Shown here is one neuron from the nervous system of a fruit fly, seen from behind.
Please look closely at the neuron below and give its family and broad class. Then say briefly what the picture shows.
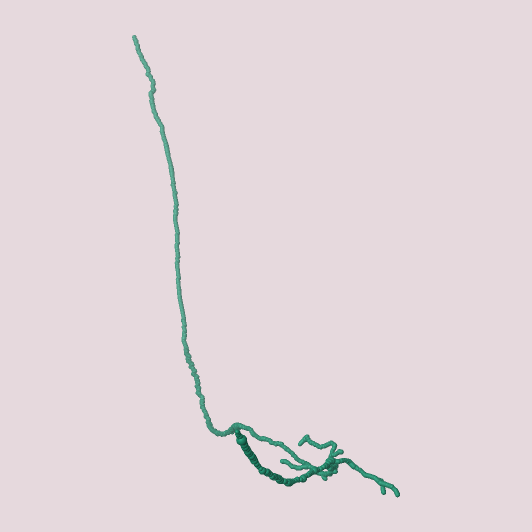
Its family is called class mechanosensory proprioceptive. Its broad class is sensory neuron ascending to the brain. There are a dozen or fewer branch ends. As drawn here it is taller than it is wide.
